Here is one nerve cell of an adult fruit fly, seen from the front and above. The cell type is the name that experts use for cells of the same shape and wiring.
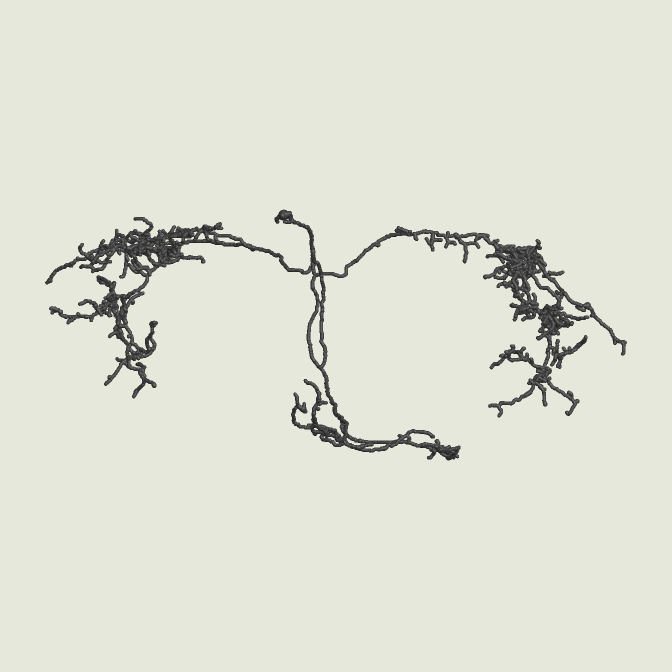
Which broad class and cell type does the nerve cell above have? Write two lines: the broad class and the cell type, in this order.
central-brain intrinsic neuron
PLP132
